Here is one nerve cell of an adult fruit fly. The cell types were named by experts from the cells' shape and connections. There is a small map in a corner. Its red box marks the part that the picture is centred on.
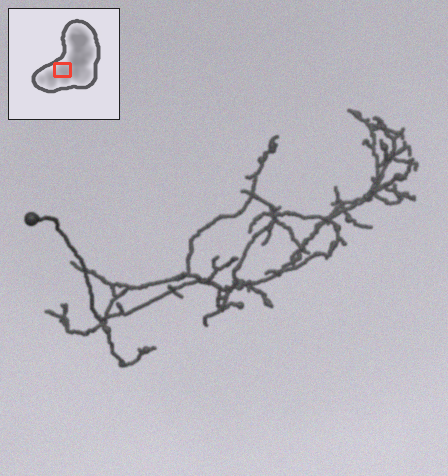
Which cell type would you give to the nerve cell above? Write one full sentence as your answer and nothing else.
This nerve cell is of the type IN20A.22A089.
